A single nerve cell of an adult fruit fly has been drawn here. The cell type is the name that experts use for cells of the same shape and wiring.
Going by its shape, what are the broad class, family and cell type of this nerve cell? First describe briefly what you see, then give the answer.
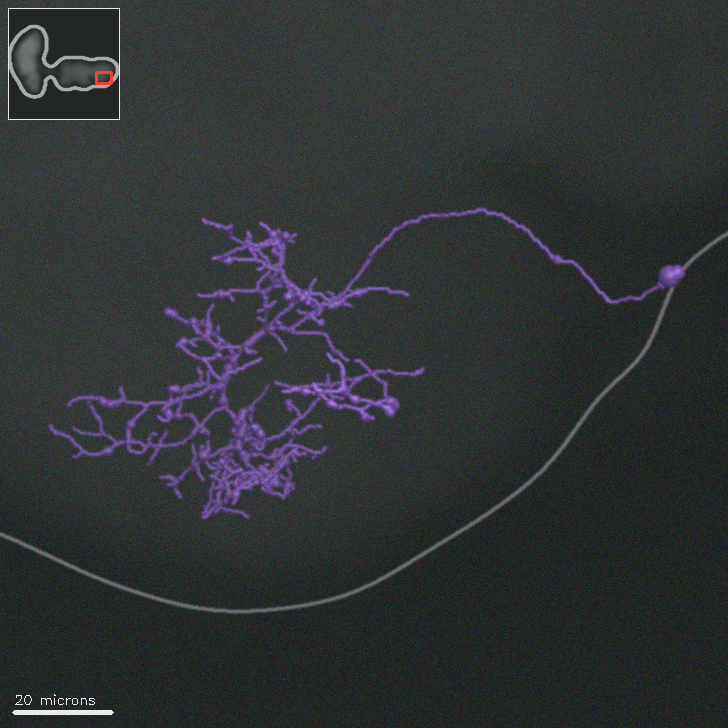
It lies in the nerve cord. Its cell body lies on the right of the picture. Dozens of branch ends can be seen. This is a nerve-cord intrinsic neuron. The family is hemilineage 20A.22A. Its cell type is IN20A.22A049.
